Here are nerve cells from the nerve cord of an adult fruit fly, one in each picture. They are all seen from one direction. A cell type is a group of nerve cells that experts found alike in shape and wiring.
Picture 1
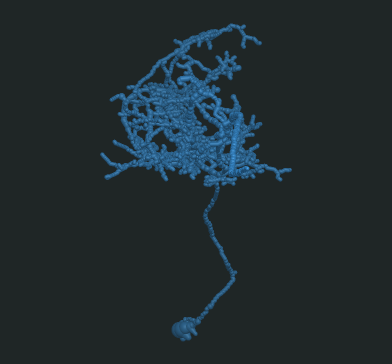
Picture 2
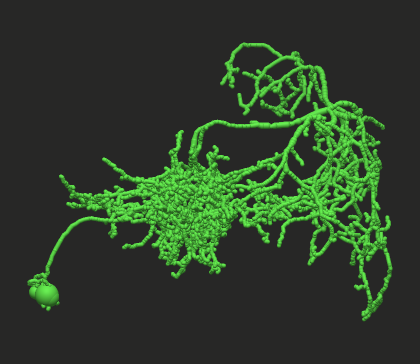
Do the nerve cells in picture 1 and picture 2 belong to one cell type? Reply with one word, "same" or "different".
different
